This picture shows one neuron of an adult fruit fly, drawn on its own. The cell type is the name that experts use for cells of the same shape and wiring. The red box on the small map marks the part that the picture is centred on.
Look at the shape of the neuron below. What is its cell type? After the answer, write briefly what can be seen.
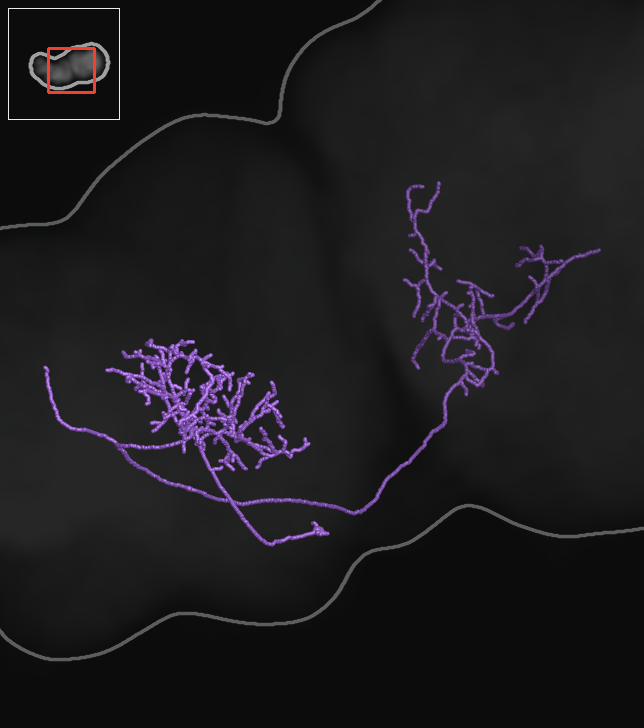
Its cell type is AN07B037_a. It is an ascending neuron. The picture shows dozens of branch ends. As drawn here it is wider than it is tall.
